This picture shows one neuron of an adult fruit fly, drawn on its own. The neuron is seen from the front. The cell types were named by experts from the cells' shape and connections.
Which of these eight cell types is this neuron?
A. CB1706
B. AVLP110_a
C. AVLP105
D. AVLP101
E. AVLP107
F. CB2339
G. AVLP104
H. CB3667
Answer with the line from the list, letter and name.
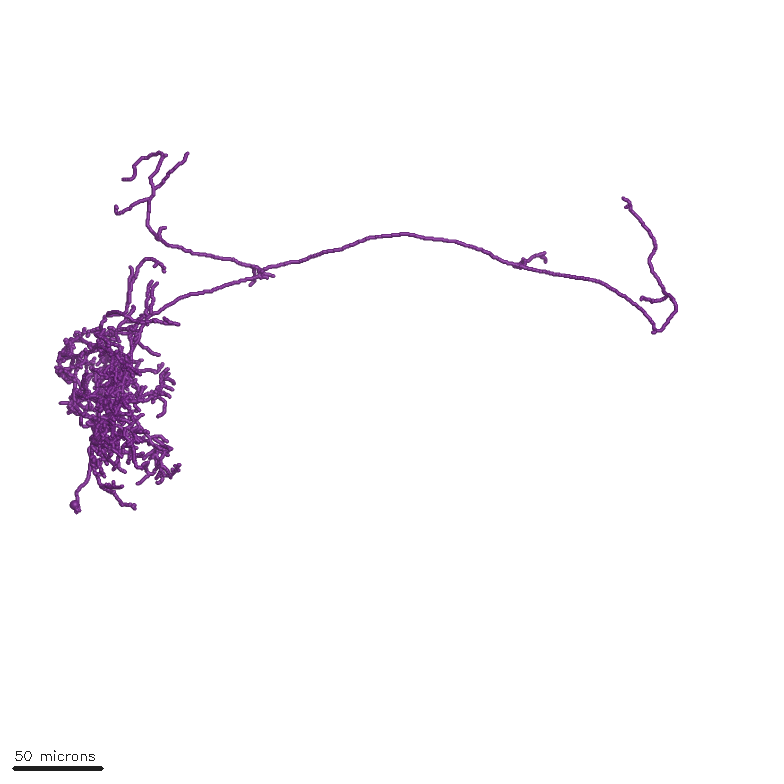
B. AVLP110_a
